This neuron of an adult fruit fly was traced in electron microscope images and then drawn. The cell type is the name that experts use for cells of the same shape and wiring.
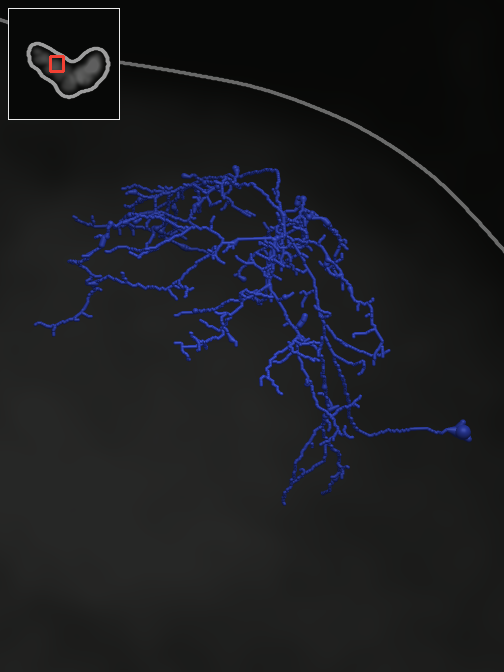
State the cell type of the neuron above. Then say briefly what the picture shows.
Its cell type is IN08A032. This is a nerve-cord intrinsic neuron. In this view it is wider than it is tall.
